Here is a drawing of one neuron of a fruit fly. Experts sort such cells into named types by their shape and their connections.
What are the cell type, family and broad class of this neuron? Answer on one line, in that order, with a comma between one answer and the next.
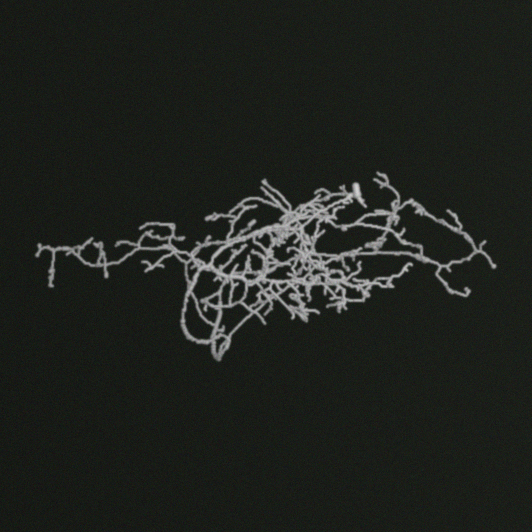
IN19B037, hemilineage 19B, nerve-cord intrinsic neuron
